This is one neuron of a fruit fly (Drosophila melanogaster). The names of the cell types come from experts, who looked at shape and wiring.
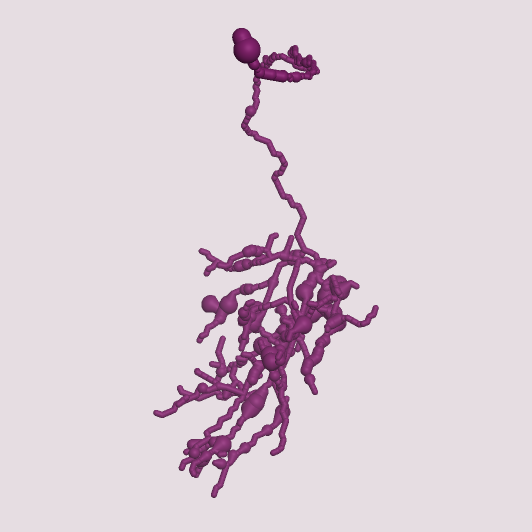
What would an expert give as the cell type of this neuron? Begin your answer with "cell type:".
cell type: Li22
